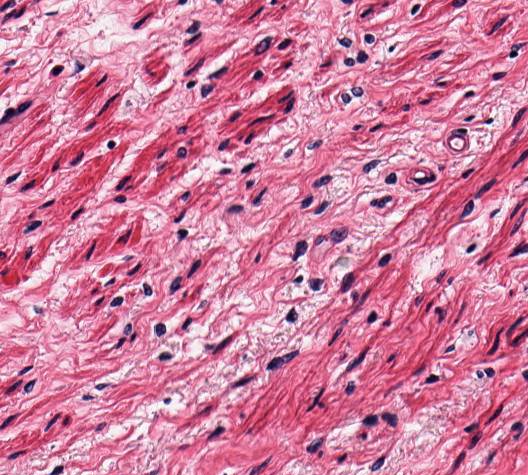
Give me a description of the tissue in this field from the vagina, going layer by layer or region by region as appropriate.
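Spindle cells in bundles, running diagonally from lower left to upper right. Denser bundles: cytoplasm elongated and strongly pink; nuclei elongated and dark-staining. Looser pale areas through mid-field: scattered cells with oval to rounded dark nuclei.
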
